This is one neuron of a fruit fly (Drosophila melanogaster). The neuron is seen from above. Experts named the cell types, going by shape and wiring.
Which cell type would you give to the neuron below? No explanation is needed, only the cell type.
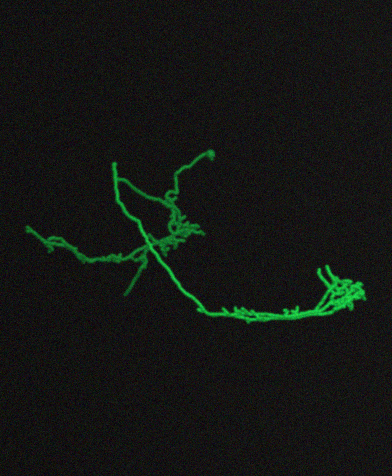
CB0648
